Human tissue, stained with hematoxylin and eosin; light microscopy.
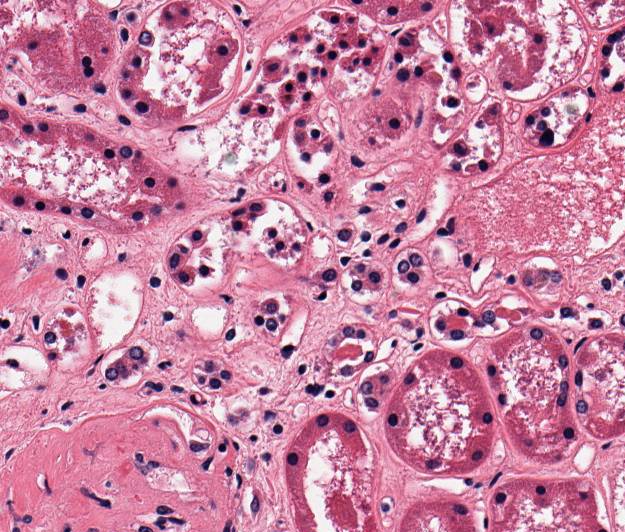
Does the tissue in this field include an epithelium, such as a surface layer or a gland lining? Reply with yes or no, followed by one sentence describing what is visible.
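Yes. The larger tubules at the lower right are lined by cells with pink cytoplasm and round dark nuclei.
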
